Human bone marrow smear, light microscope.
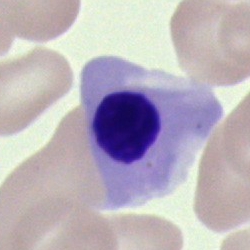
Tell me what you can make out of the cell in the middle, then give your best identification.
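I notice the nucleus is off-centre, lying toward the left side of the cell. Its chromatin looks dense and dark purple. Compared with the nucleus, the cytoplasm is abundant, and its colour is pale lavender-blue. I'd name this cell an erythroblast.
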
